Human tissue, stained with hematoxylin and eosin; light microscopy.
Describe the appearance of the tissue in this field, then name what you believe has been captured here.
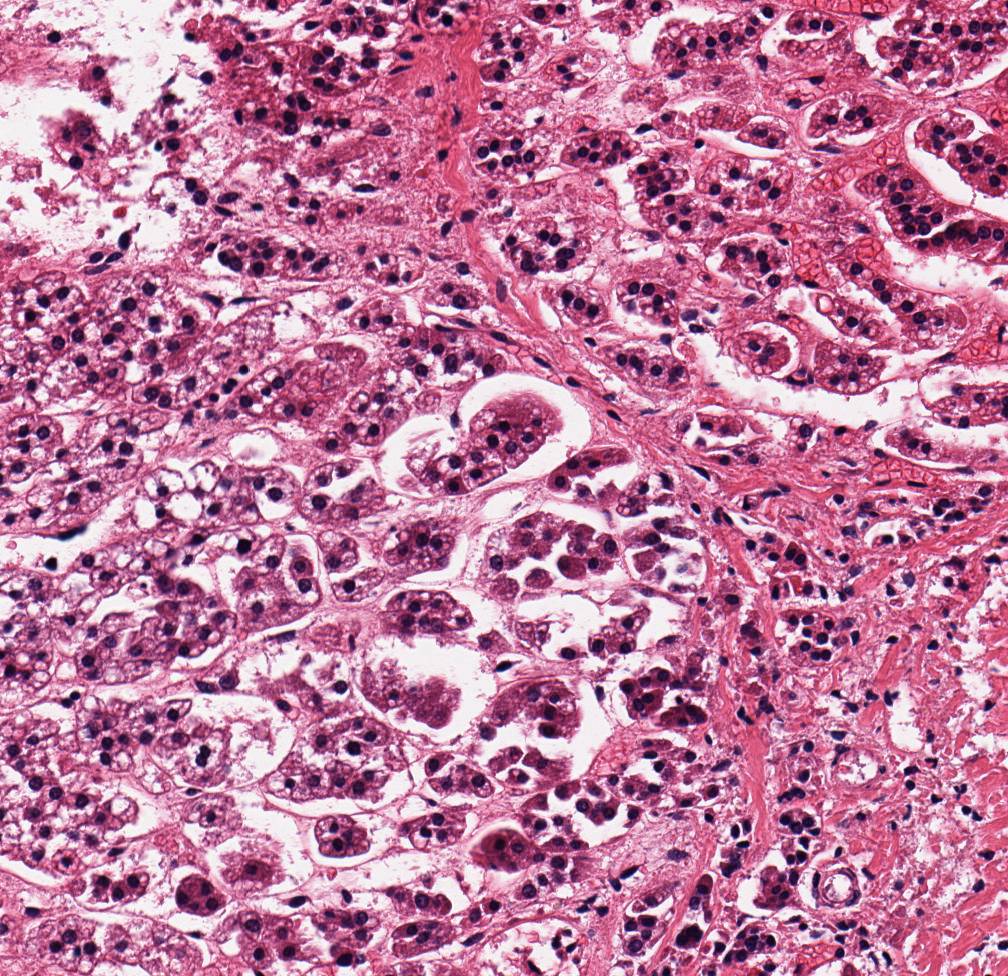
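Let's start across the left and centre of the field, where the cells sit in rounded nests divided by thin fibrous septa. Look at their cytoplasm: abundant, pale pink, granular to finely vacuolated. Their nuclei are small, round, darkly stained and fairly uniform from cell to cell. Now move to the upper right, where the cells form elongated cords separated by slit-like spaces. This is adrenal gland.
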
